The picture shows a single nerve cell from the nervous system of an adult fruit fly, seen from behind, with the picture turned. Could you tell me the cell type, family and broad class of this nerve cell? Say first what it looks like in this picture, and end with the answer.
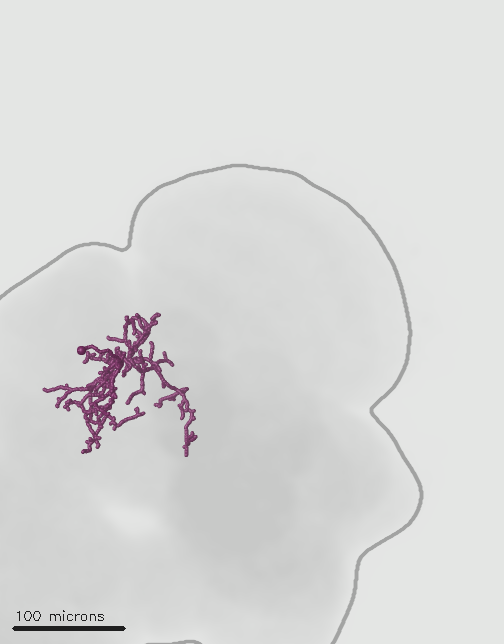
The cell body can be seen on the left of the picture. From left to right in the picture it spans about 140 microns. Its cell type is CL268. Its family is hemilineage DL1_ventral. Its broad class is central-brain intrinsic neuron.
